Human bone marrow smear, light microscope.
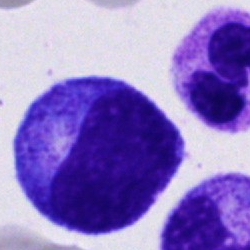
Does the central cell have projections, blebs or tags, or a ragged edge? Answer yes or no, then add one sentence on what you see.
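No. The cell outline is round and smooth.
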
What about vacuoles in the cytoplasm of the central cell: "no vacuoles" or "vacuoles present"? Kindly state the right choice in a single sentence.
What the cytoplasm of this cell lacks is vacuoles.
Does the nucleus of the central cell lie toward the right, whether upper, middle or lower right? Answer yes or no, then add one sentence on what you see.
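Yes. The nucleus is a single unlobed mass placed off-centre toward the right of the cell.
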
